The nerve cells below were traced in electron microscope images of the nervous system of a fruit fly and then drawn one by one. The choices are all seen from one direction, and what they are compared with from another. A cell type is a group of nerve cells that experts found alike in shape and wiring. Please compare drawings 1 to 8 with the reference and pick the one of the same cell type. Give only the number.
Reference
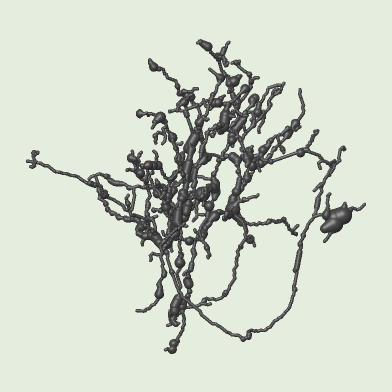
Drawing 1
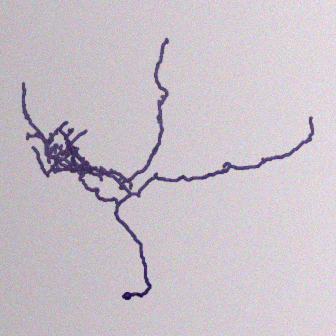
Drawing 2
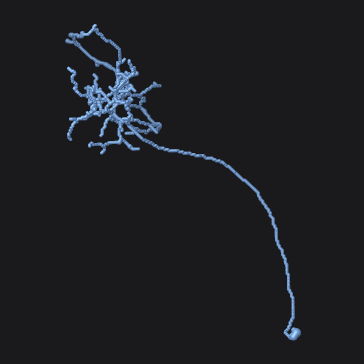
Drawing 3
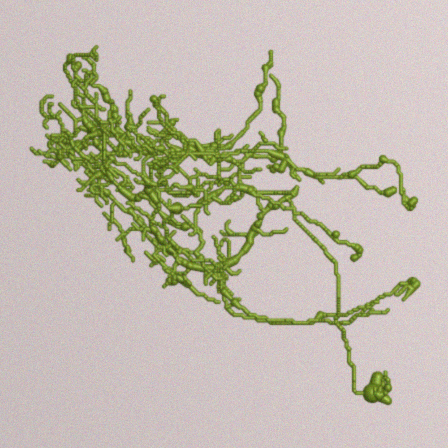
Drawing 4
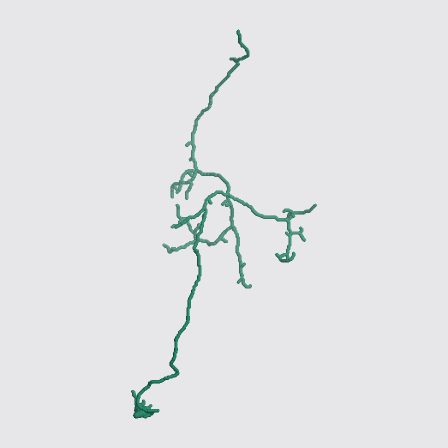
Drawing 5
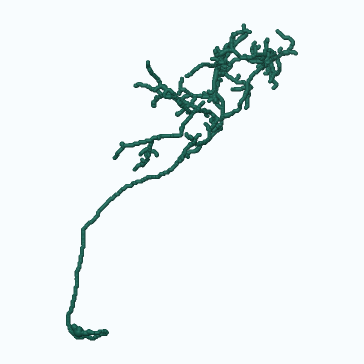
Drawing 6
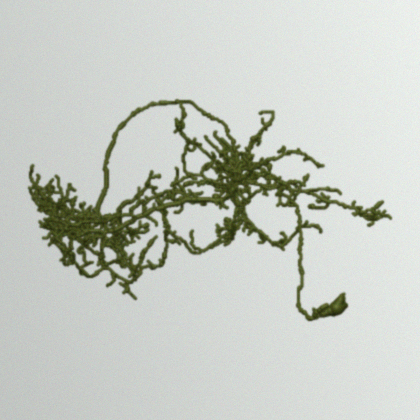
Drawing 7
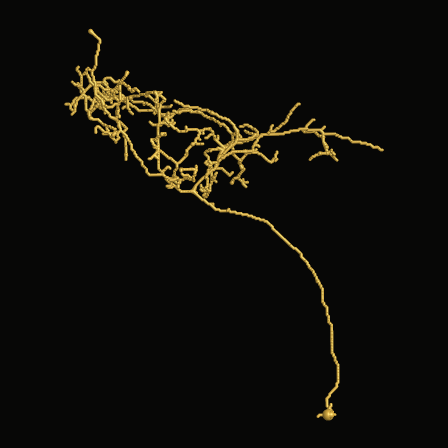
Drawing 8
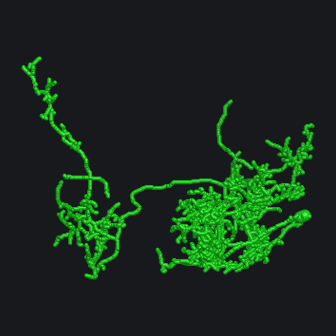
3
